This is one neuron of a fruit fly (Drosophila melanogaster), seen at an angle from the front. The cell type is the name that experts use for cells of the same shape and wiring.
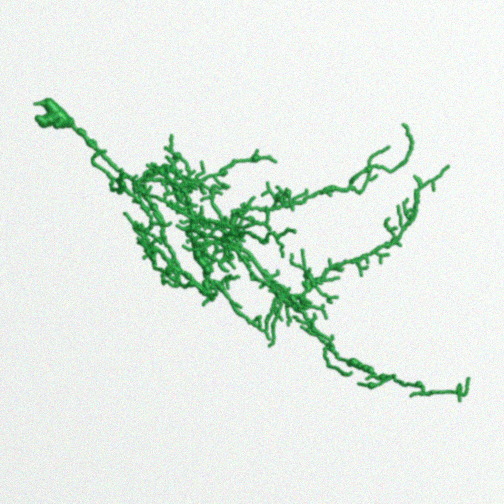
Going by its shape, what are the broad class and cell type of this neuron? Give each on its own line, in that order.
motor neuron of the brain
MN4a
